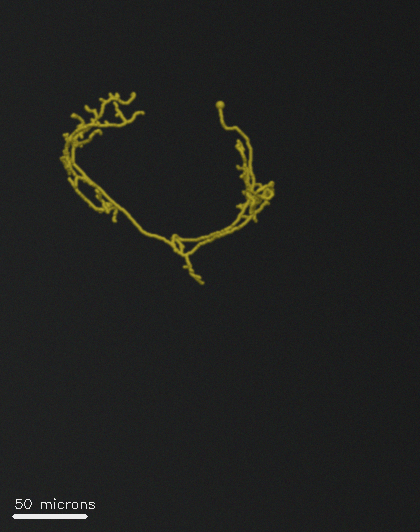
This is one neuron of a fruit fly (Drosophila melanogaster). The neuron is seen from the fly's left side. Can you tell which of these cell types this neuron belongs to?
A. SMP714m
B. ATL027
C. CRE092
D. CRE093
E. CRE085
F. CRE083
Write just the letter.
A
